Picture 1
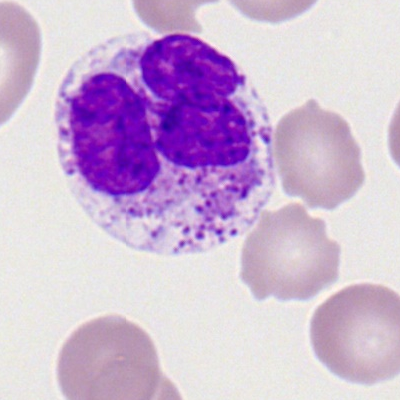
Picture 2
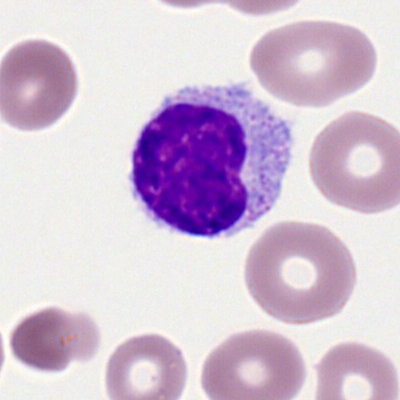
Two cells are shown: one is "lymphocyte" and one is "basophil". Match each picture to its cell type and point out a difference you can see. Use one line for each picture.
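Picture 1 is a basophil. The nuclear lobes occupy the upper part of the cell.
Picture 2 is a lymphocyte. The nucleus has a single notch on its right side, giving it a kidney shape.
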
